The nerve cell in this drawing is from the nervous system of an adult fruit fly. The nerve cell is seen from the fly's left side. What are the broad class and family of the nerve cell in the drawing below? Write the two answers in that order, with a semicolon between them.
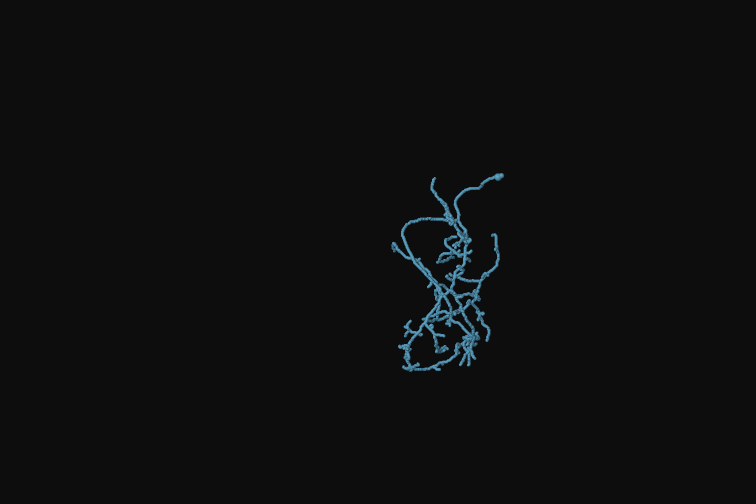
central-brain intrinsic neuron; hemilineage PSp2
